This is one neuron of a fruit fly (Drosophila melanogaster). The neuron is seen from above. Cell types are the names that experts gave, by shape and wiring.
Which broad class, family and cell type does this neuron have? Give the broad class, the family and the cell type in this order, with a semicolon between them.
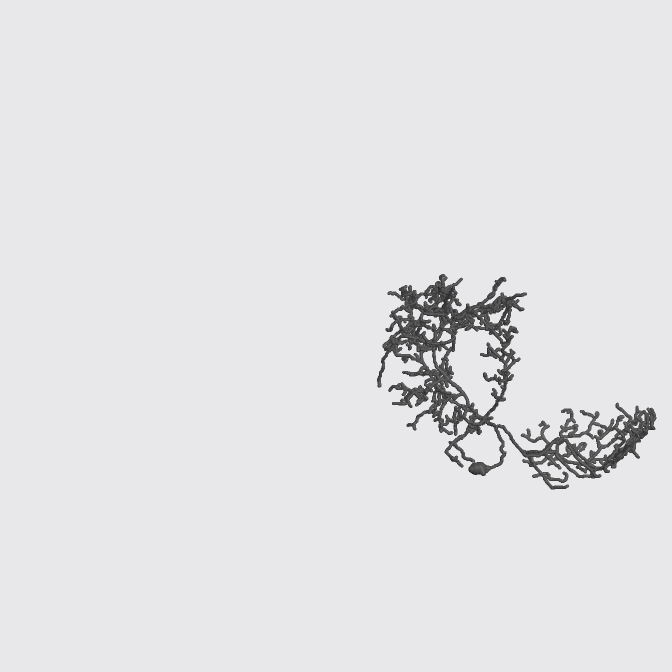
visual centrifugal neuron; hemilineage VLPp&l1_posterior; LT40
